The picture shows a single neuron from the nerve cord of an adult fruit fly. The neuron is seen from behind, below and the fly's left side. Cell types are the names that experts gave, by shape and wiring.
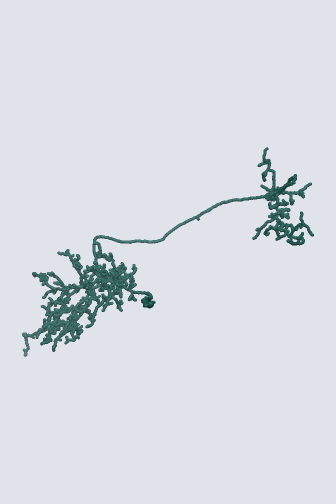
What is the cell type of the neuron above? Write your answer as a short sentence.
The cell type is IN06A028.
